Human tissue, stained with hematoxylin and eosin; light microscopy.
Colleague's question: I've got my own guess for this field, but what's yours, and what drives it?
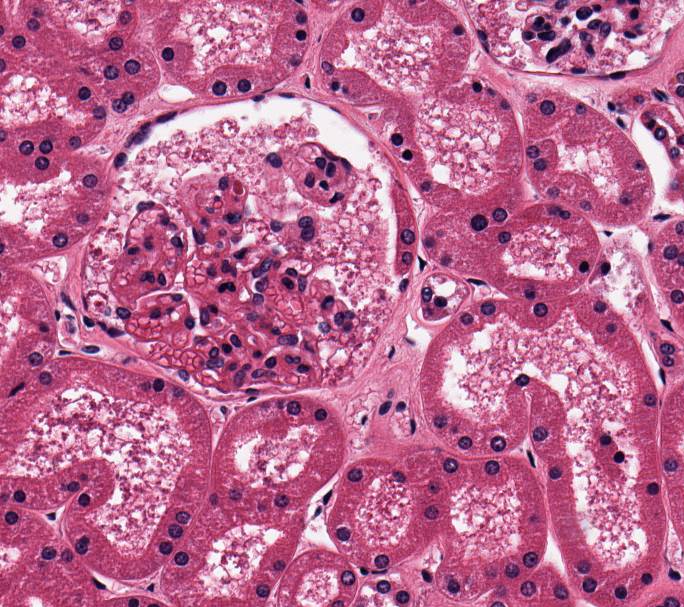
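Renal cortex. Glomerular tuft present, crowded with dark nuclei, red blood cells packed in its capillary loops.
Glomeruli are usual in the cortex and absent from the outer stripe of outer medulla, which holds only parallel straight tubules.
Tubules lined by a single layer of cuboidal cells with pink granular cytoplasm; nuclei round, dark, basal.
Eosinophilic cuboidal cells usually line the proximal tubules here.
Most lumens filled with pale pink, finely vacuolated, foamy material.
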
